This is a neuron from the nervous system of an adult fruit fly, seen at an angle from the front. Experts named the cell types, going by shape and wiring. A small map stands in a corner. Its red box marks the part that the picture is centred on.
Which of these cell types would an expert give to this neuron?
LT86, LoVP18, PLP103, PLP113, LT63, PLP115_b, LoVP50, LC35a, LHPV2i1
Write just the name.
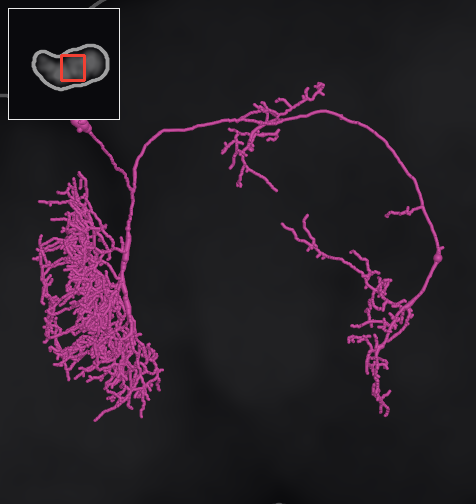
LT86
